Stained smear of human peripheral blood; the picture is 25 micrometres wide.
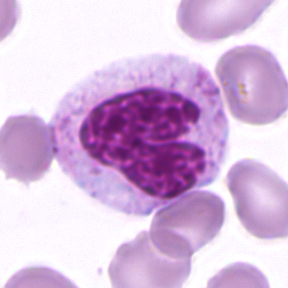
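Band neutrophil, centre of a stained peripheral blood smear. Cell about 15 micrometres across, outline roughly round and smooth. Nucleus about 11 by 10 micrometres, folded, with a deep cleft entering from the right side. Cytoplasm pale greyish-blue, fine pinkish-purple granules scattered throughout.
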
